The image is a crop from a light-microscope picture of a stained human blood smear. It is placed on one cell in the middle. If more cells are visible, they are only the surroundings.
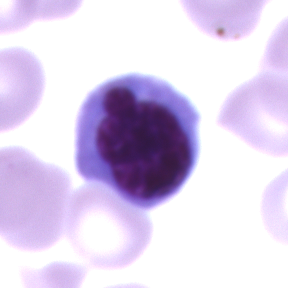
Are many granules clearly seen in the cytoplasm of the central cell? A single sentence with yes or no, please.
No, granules are not seen anywhere in its cytoplasm.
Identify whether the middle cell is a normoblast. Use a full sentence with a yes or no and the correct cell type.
Yes, that is right: the middle cell is a normoblast.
